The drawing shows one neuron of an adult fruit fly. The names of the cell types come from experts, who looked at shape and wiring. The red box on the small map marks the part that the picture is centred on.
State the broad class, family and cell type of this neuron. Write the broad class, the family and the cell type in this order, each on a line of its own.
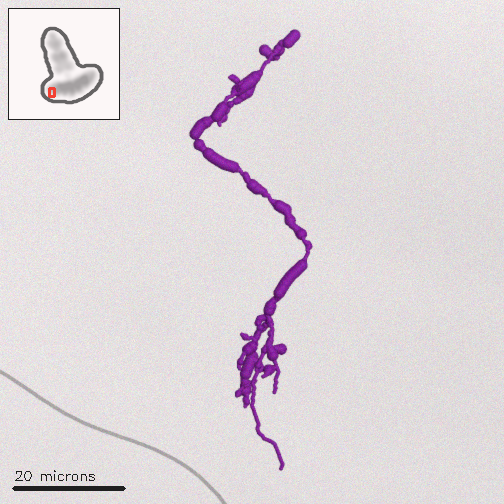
optic-lobe intrinsic neuron
L
L4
